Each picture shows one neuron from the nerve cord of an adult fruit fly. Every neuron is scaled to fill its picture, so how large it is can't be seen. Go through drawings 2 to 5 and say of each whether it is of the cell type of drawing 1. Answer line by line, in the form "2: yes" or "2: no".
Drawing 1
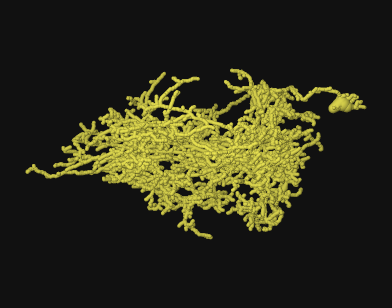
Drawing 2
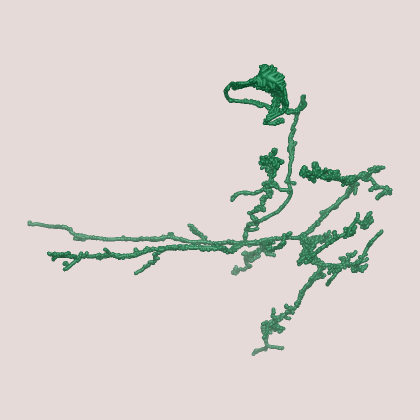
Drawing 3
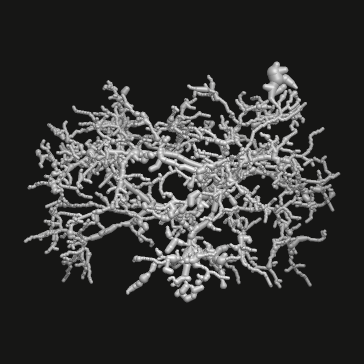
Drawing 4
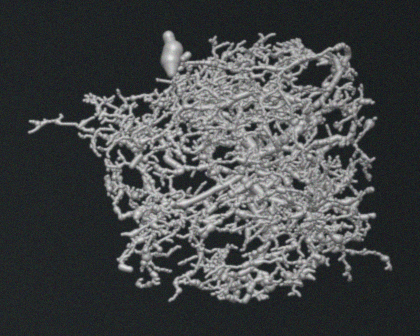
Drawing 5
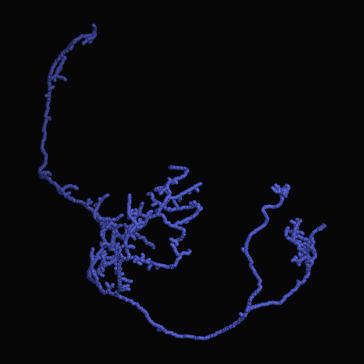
2: no
3: no
4: yes
5: no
